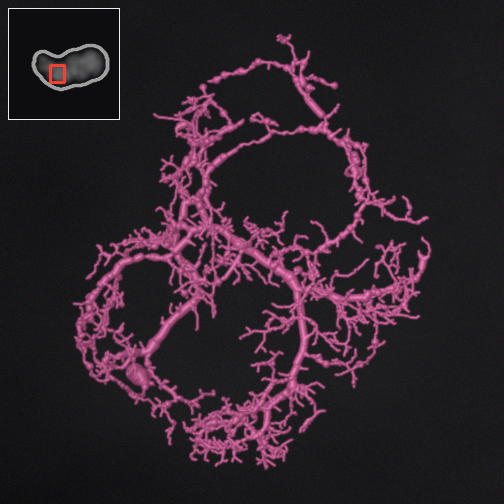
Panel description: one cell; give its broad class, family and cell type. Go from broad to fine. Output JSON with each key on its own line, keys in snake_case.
{
 "broad_class": "nerve-cord intrinsic neuron",
 "family": "hemilineage 20A.22A",
 "cell_type": "IN20A.22A006"
}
